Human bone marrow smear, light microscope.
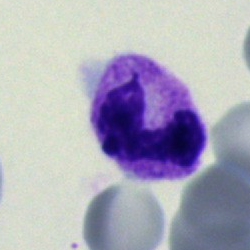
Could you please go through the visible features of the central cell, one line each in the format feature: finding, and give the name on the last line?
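Nucleus: curved band, U shape
Chromatin: dark, coarsely clumped
Cytoplasm: lilac-purple, not blue
Granules: fine, scattered throughout cytoplasm
Name: band neutrophil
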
